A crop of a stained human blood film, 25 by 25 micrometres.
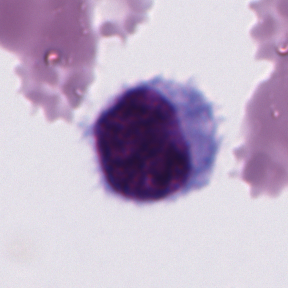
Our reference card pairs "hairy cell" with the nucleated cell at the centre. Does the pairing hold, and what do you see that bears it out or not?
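Many fine hair-like projections arise from the edge of this cell, which is about 12 micrometres across. Its nucleus measures about 10 by 8 micrometres. It is roughly round, without lobes or a deep notch, lies toward the left of the cell, and fills about 60% of the cell's area. The cytoplasm is pale blue and shows no distinct granules. The neighbouring red cells lie near the cell but do not touch it.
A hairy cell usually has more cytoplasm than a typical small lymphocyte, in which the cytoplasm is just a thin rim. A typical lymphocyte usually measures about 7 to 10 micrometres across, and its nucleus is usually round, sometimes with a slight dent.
With the nucleus taking up about 60% of the area, the cytoplasm is more than a thin rim, which speaks for hairy cell and against typical lymphocyte. A width of about 12 micrometres, above the range usual for a typical lymphocyte, also speaks against that name. The roughly round nucleus agrees with what is usual for a typical lymphocyte and so gives no argument against it. The cell is a hairy cell.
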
